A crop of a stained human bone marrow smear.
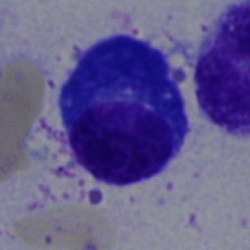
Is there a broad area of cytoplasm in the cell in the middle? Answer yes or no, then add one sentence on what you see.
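Yes. The cytoplasm is deep blue and fills a broad region above the nucleus.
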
